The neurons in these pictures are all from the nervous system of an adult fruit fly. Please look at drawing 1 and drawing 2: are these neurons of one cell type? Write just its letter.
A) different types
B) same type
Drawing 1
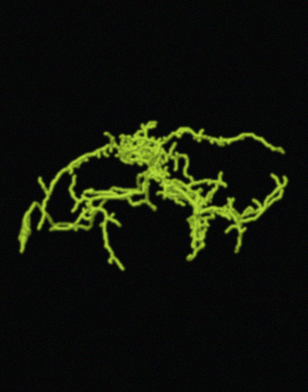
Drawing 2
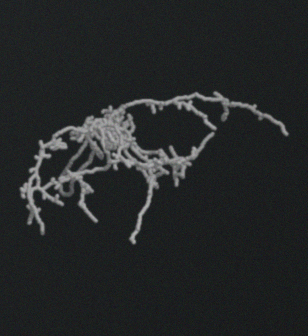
B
